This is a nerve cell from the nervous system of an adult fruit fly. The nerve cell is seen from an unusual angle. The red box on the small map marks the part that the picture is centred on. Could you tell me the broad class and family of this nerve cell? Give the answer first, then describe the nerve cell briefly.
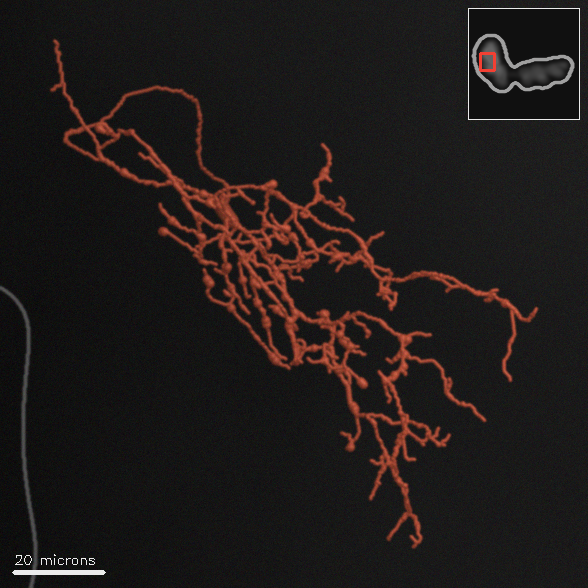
It is a central-brain intrinsic neuron. The family is hemilineage AOTUv1_medial. From top to bottom in the picture it spans about 110 microns. Dozens of branch ends can be seen.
